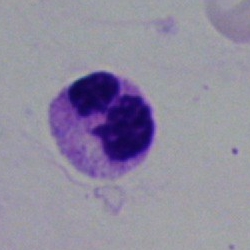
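Segmented neutrophil in a stained human bone marrow smear, shown as the central cell. The cell has a round outline with a smooth edge. Its chromatin is dark purple and densely clumped, and no nucleoli are visible in the nucleus.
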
